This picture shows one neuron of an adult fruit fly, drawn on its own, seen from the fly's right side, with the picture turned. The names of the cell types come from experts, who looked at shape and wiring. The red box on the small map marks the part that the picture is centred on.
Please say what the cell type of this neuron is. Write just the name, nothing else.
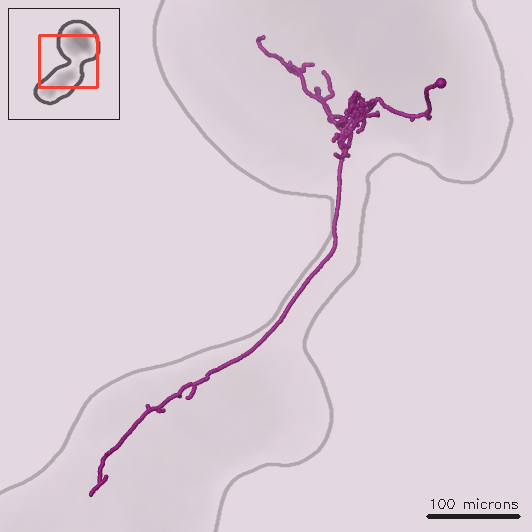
DNge115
